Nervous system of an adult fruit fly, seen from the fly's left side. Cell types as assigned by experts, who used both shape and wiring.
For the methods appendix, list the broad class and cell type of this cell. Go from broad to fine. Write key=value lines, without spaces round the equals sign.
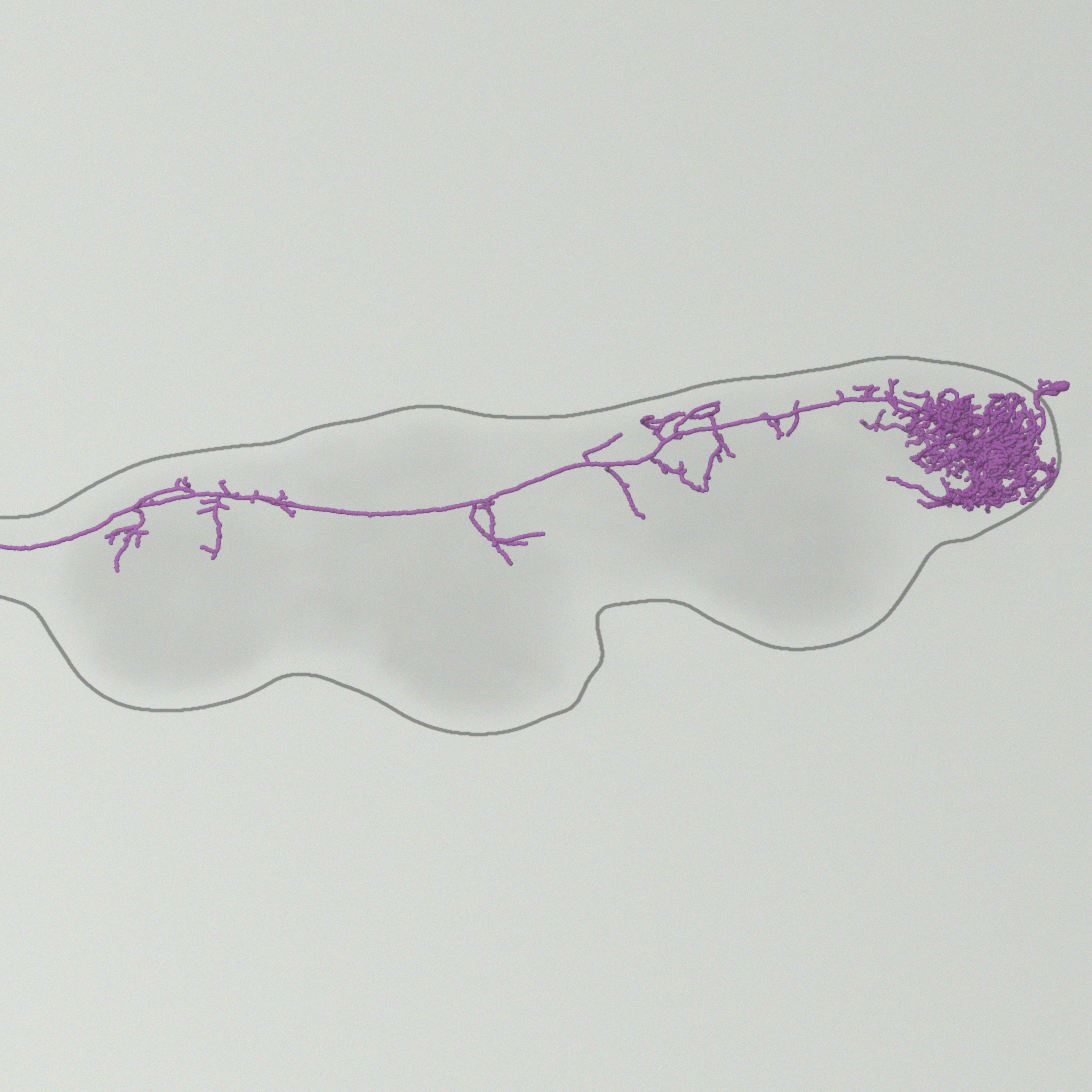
broad_class=ascending neuron
cell_type=ANXXX099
